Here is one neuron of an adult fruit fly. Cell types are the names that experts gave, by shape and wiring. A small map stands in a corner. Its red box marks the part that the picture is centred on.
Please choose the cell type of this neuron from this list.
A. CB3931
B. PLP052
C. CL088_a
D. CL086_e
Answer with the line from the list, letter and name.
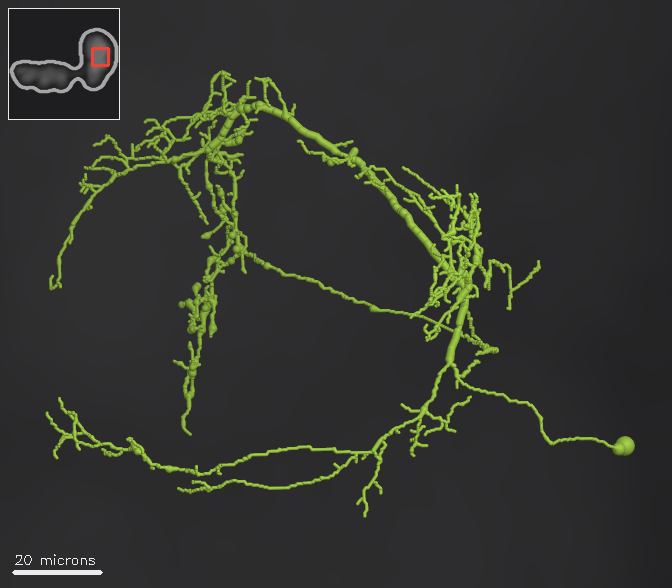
C. CL088_a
